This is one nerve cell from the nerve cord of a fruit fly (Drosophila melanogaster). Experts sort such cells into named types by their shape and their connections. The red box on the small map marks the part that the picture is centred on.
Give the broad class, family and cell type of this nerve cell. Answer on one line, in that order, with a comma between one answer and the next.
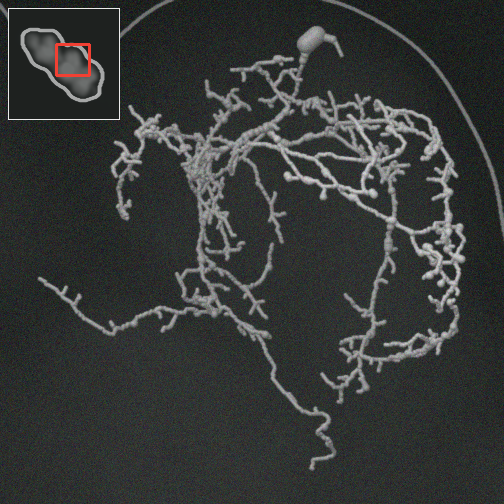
nerve-cord intrinsic neuron, hemilineage 04B, IN04B057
